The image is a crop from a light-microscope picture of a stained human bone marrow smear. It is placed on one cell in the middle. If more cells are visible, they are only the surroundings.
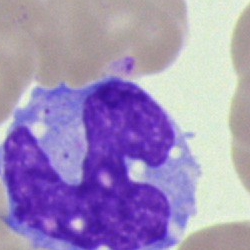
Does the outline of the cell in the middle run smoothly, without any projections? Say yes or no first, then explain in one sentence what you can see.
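No. The cell outline is irregular, with small ruffled projections along the edge of the cytoplasm.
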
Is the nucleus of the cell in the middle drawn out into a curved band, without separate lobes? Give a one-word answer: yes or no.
Yes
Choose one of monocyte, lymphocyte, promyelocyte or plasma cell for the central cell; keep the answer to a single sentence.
The cell shown in the center of this light-microscope crop is a monocyte.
